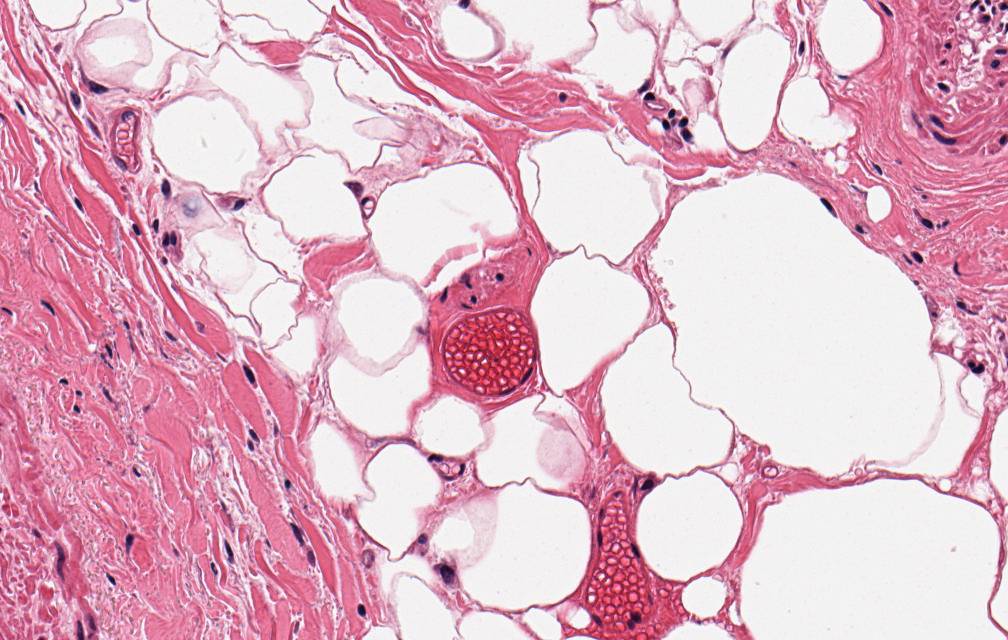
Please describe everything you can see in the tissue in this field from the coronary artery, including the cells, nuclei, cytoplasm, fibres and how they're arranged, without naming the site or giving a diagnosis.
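Fat occupies the centre and right, with dense pink fibrous tissue along the left side. The fat cells are large, empty, rounded spaces divided by thin pink septa. The few nuclei in the fat are small, dark and flattened against cell rims. A small round vessel in the middle is tightly packed with red blood cells.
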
